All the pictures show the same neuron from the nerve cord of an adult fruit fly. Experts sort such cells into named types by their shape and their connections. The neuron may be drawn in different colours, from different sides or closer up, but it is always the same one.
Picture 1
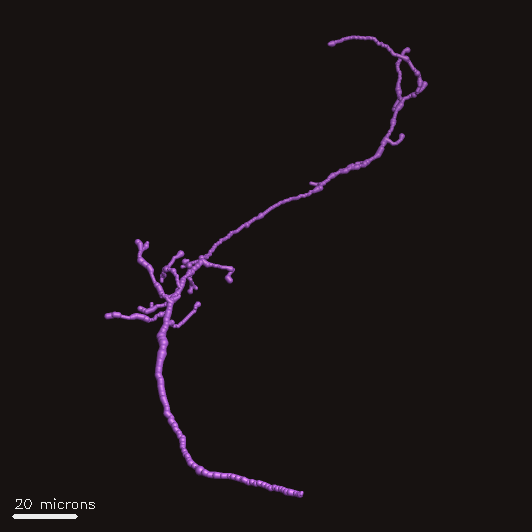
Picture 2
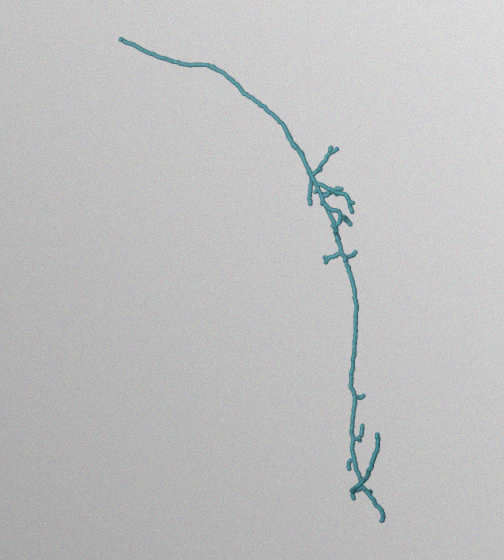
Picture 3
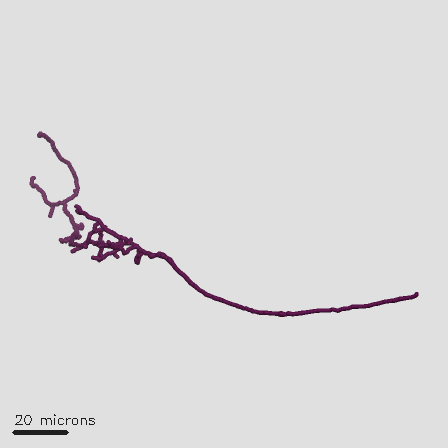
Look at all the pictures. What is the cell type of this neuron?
SNpp08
